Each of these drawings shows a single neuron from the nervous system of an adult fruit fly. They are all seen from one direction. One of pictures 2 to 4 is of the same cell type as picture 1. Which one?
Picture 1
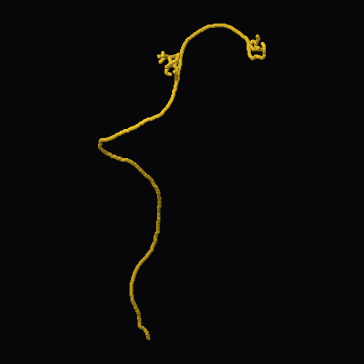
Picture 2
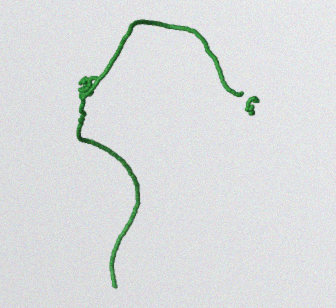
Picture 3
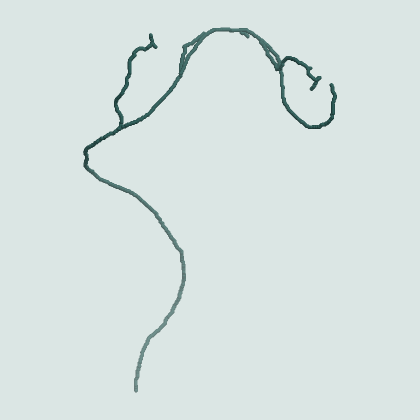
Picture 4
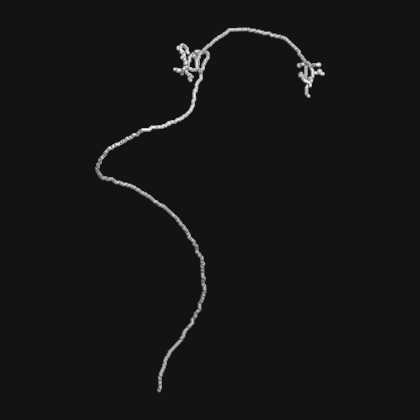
4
